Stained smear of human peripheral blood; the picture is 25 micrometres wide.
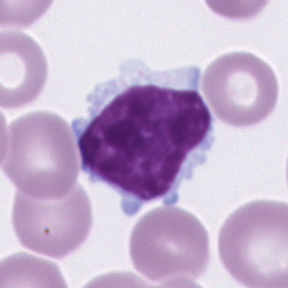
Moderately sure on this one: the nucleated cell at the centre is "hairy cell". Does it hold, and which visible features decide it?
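This cell has an irregular outline rather than a round one. Its angular nucleus, about 12 by 10 micrometres, has fairly straight sides meeting at corners. The chromatin is dark purple, mottled and clumped, with no distinct nucleolus. Pale blue cytoplasm forms only a scant rim around it.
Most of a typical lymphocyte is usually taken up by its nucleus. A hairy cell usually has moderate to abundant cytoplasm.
So the scant rim speaks for typical lymphocyte and against hairy cell. The cell is a typical lymphocyte, not a hairy cell.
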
